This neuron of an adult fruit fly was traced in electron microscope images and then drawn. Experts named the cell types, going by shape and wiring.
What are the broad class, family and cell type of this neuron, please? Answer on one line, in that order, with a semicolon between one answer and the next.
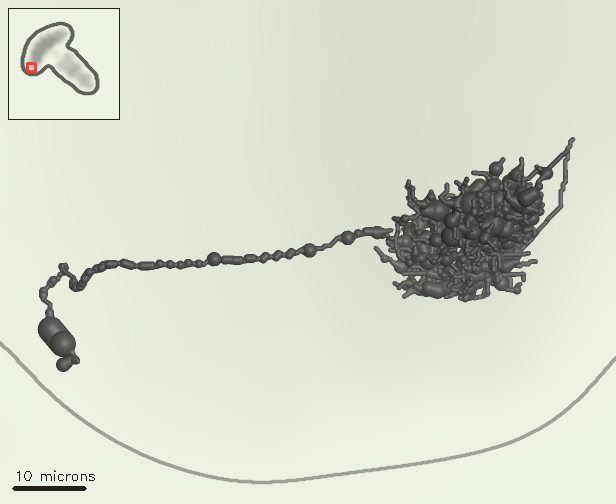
optic-lobe intrinsic neuron; Pm; Pm4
